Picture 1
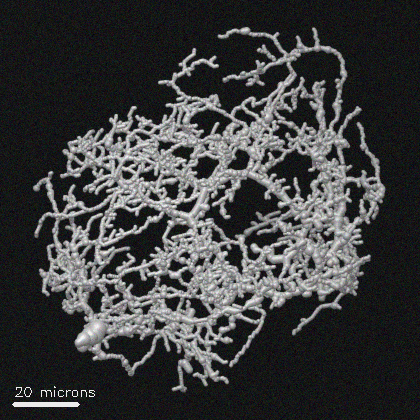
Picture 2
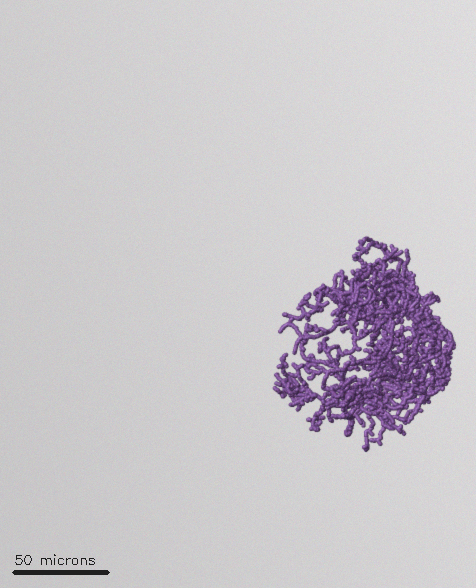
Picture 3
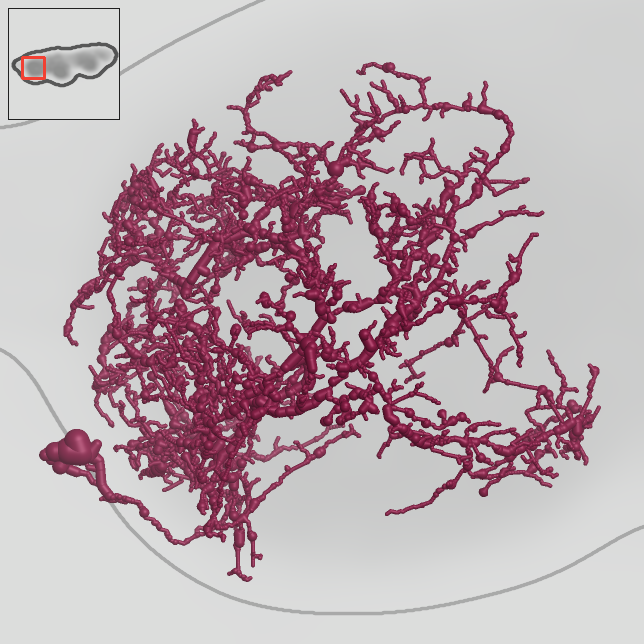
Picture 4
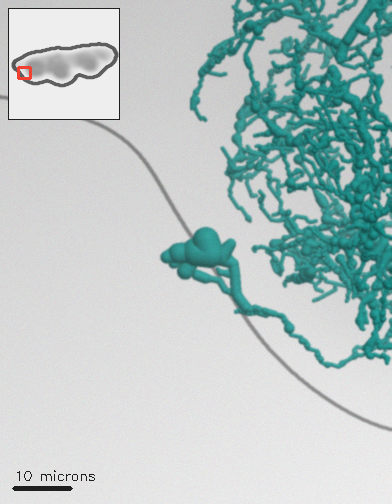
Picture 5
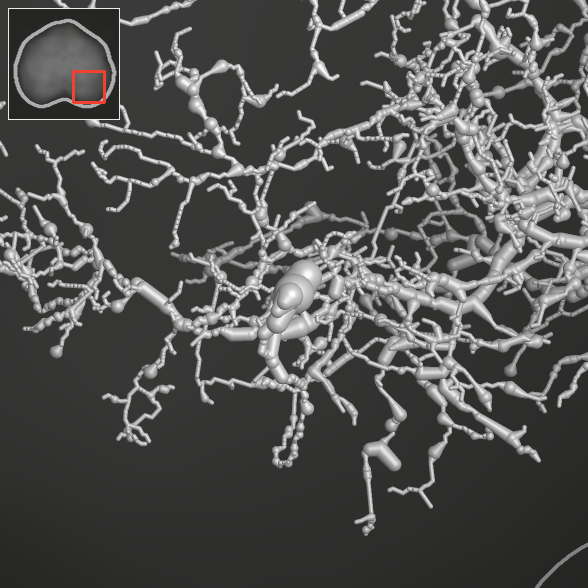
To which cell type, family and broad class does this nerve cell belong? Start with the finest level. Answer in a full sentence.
Type IN13A010 of hemilineage 13A, a nerve-cord intrinsic neuron.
